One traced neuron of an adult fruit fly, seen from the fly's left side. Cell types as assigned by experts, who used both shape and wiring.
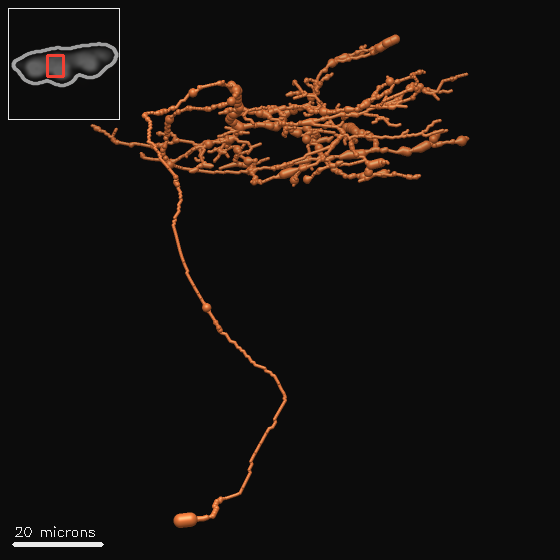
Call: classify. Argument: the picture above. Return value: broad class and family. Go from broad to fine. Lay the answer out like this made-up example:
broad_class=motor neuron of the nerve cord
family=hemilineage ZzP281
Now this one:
broad_class=nerve-cord intrinsic neuron
family=hemilineage 02A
